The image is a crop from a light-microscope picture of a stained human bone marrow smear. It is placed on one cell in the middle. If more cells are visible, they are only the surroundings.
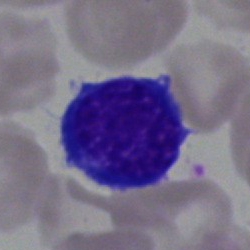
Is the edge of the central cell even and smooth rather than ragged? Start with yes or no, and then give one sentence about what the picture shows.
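No. Small pointed tags project from the upper right edge of the cell.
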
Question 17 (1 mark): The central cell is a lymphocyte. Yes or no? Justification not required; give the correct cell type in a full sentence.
Yes, the cell under consideration, the one in the middle, is a lymphocyte.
